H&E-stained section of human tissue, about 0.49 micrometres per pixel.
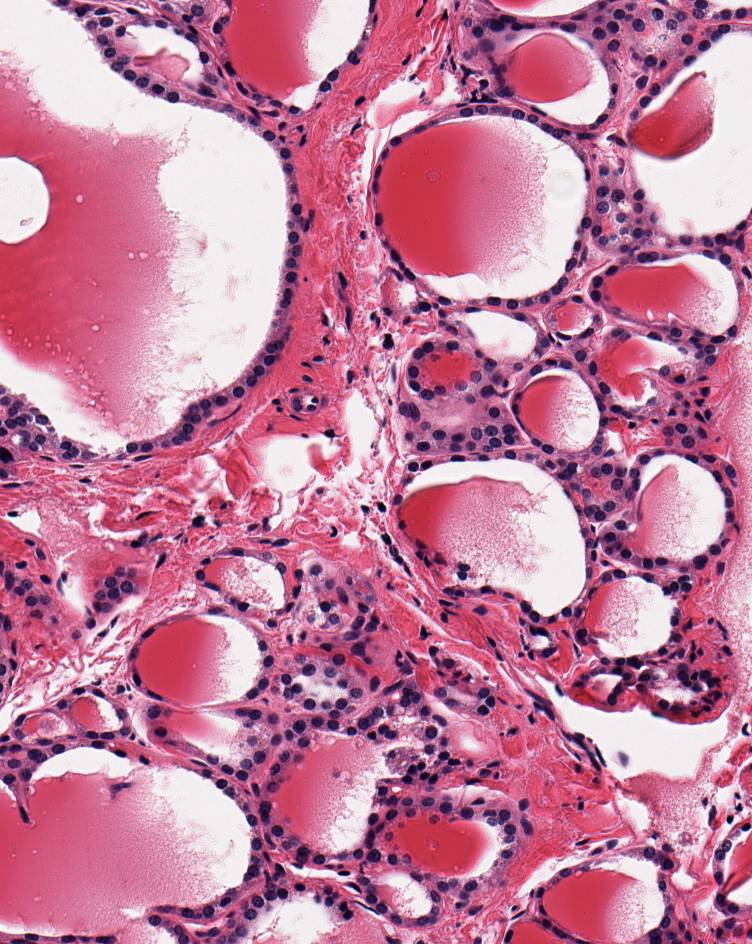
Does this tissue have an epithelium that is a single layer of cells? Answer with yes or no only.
Yes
